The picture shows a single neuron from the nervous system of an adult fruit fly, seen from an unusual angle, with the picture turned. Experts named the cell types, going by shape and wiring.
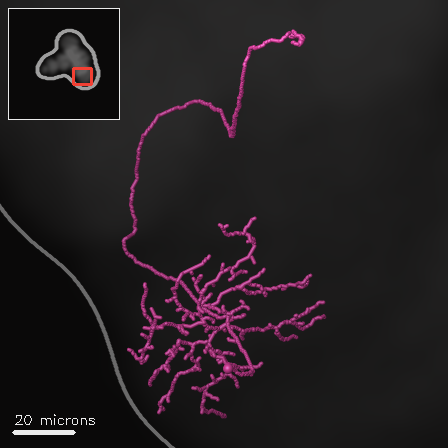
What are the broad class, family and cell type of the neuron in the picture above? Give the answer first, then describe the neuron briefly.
It is a visual projection neuron. The family is MeTu. The cell type is MeTu3a. Its cell body lies at the bottom of the picture. By the scale bar it is about 130 microns tall in this view. The picture shows dozens of branch ends.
